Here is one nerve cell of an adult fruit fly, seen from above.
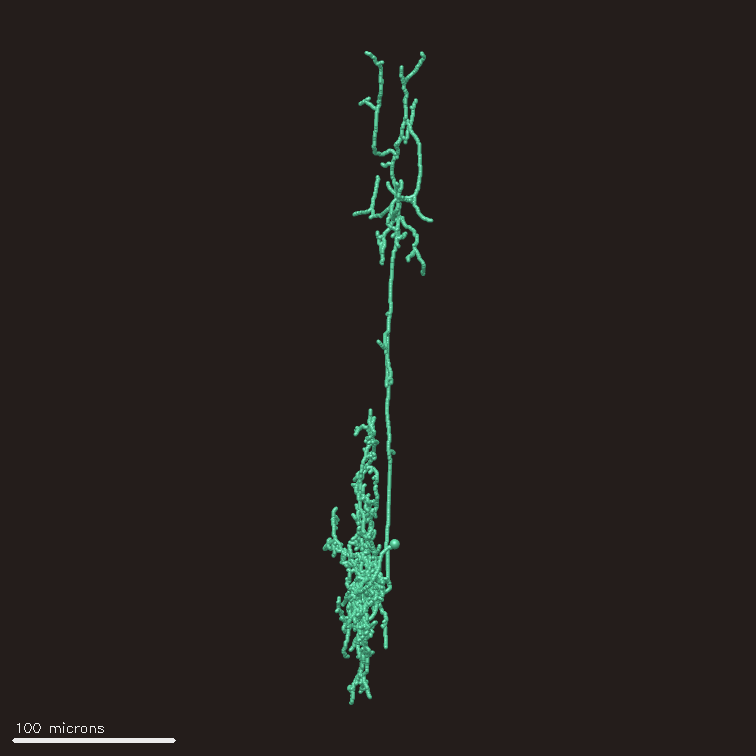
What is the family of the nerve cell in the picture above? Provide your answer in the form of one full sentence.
By family, this nerve cell is grouped as hemilineage 23B.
